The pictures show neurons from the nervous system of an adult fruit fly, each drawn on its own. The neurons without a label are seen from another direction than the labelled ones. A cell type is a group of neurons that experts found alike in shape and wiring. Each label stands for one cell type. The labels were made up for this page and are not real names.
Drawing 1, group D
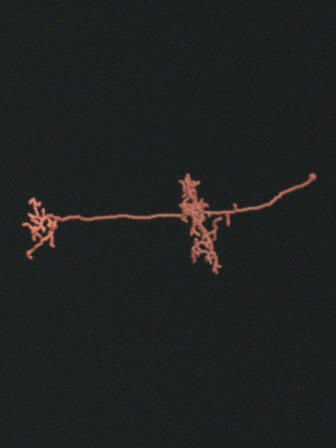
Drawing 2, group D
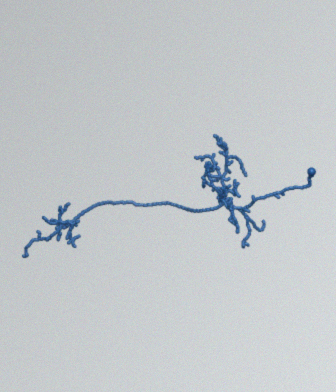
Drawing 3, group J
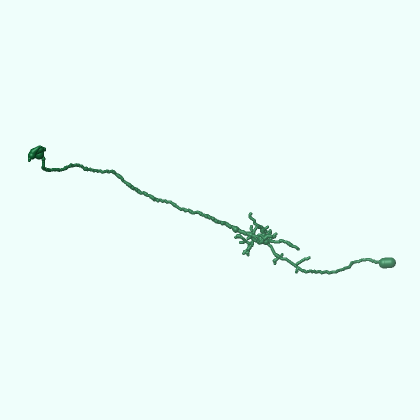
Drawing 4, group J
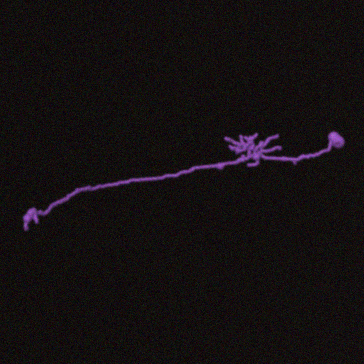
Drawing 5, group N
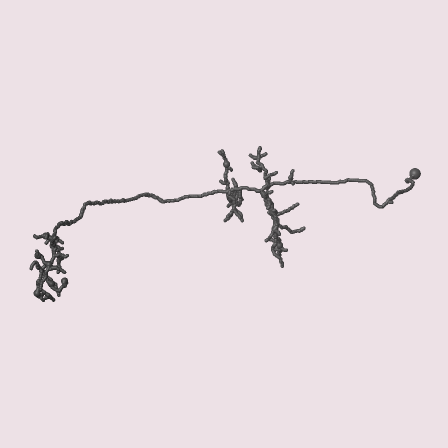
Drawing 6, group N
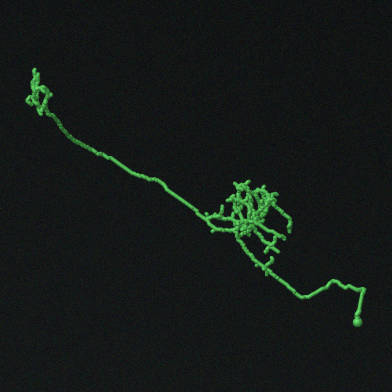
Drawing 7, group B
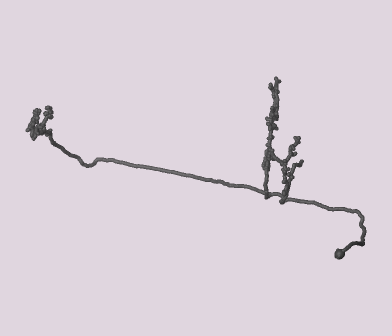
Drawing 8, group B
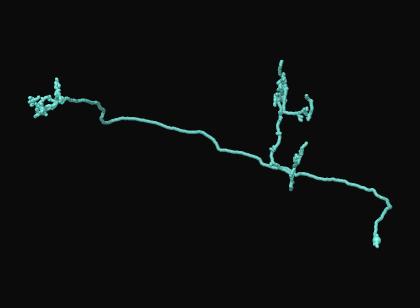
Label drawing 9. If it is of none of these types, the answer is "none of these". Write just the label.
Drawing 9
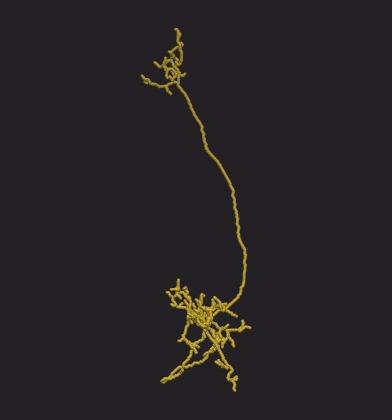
group N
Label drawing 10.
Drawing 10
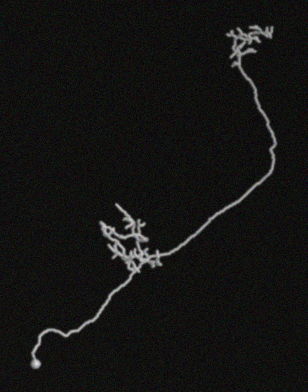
group B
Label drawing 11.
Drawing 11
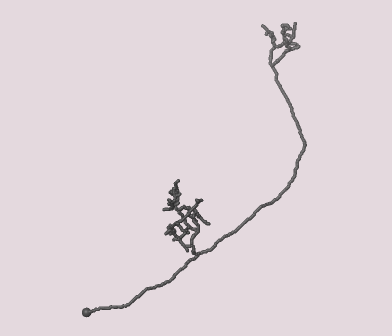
group B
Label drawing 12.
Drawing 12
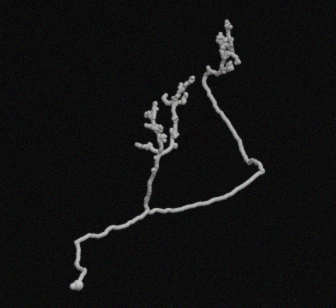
group B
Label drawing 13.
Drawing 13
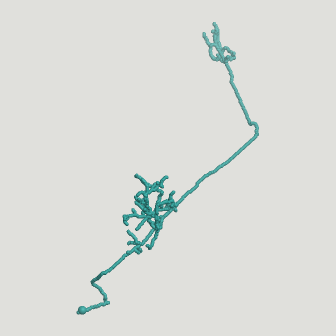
group N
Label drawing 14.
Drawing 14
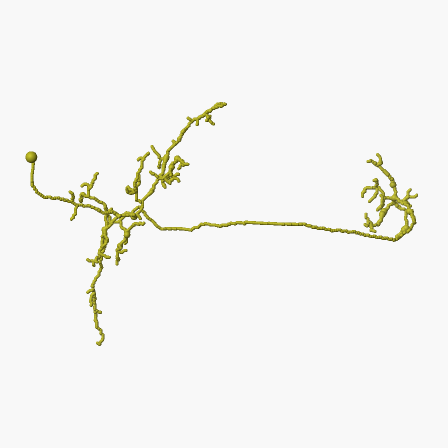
group D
